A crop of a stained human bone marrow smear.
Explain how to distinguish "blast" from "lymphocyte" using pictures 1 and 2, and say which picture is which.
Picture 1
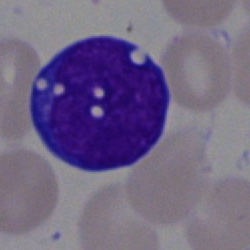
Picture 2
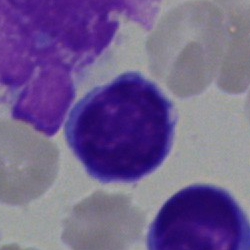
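Identity: picture 1 is the blast, picture 2 the lymphocyte. Outline: both cells are round, and the blast's outline is also smooth. Amount of cytoplasm: the blast has only a narrow rim around its nucleus, and the lymphocyte only a very narrow rim.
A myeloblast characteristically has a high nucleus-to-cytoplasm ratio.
Colour of cytoplasm: deep blue in the blast, blue in the lymphocyte.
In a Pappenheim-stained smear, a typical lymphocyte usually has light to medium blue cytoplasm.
Chromatin: in the blast it looks finely granular and evenly spread; in the lymphocyte it stains deep purple throughout the nucleus.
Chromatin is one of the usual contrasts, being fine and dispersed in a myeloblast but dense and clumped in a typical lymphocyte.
Granules: none are visible in the cytoplasm of either cell.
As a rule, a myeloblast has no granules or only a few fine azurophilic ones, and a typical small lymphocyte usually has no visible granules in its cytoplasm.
Other findings in picture 1: several small round clear spots lie over the blast, and pale red cells lie around it without covering it.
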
